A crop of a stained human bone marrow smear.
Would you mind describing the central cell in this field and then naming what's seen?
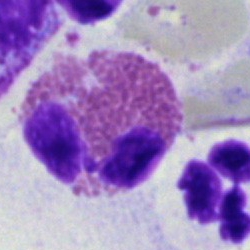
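The nucleus is divided into two separate lobes of dense, dark purple chromatin. These lobes lie in the lower half of the cell, one at each side. Granules fill the whole upper part of the cell above the lobes. This cell is an eosinophil.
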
